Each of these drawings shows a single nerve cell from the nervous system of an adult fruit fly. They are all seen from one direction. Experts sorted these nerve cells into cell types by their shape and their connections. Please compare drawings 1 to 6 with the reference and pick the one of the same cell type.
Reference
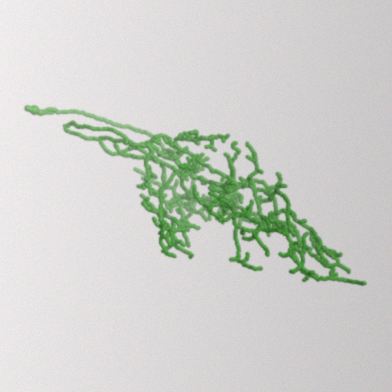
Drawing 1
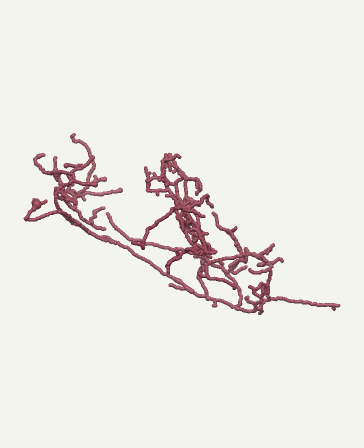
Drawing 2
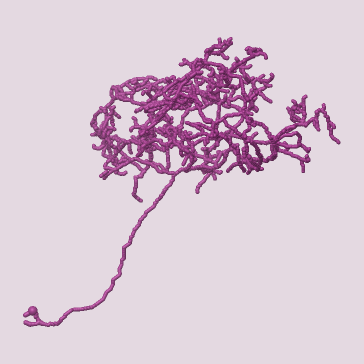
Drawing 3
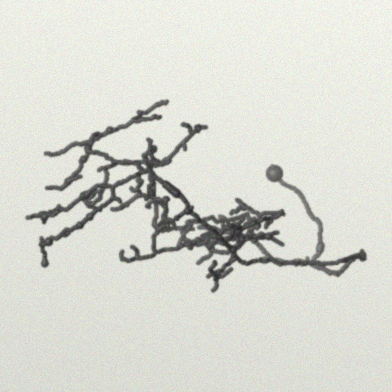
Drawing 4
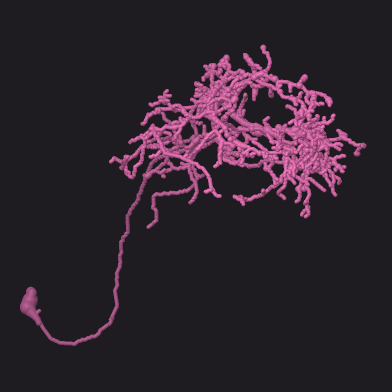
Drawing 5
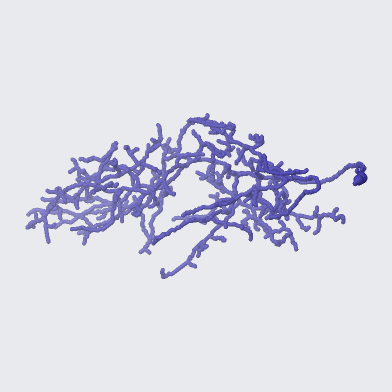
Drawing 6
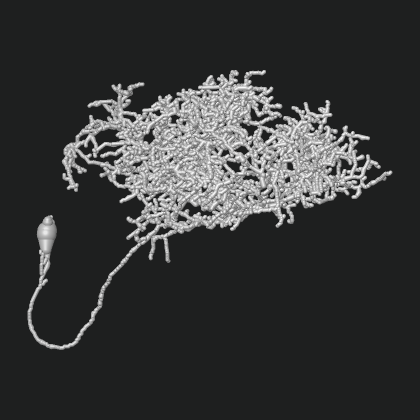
Drawing 5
